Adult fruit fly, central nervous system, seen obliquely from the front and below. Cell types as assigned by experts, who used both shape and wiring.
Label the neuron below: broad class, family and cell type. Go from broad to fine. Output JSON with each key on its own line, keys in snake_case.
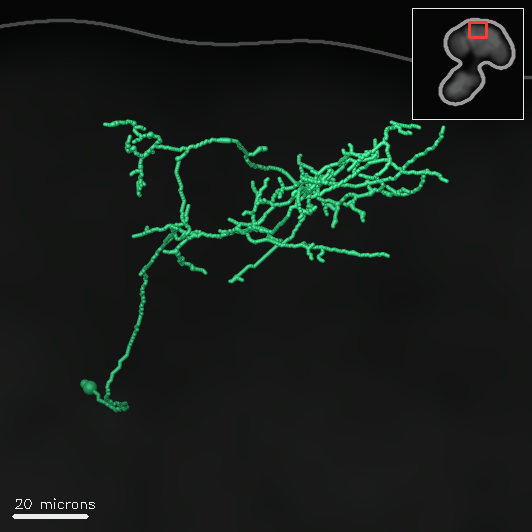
{
 "broad_class": "central-brain intrinsic neuron",
 "family": "hemilineage DM6_dorso_lateral",
 "cell_type": "SIP073"
}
